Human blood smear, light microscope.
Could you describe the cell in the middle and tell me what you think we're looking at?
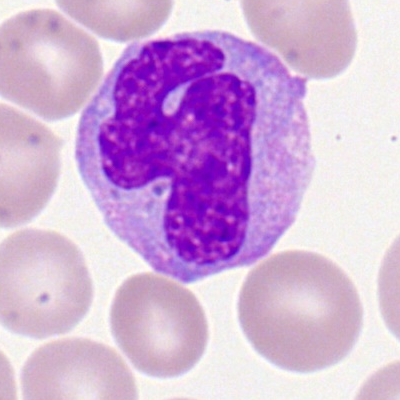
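The central cell has a roughly round outline. Its nucleus forms one irregular, folded mass marked by deep indentations, and it is not split into separate lobes linked by thin strands. The chromatin stains dark purple, mottled with paler patches. The cell is a monocyte.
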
